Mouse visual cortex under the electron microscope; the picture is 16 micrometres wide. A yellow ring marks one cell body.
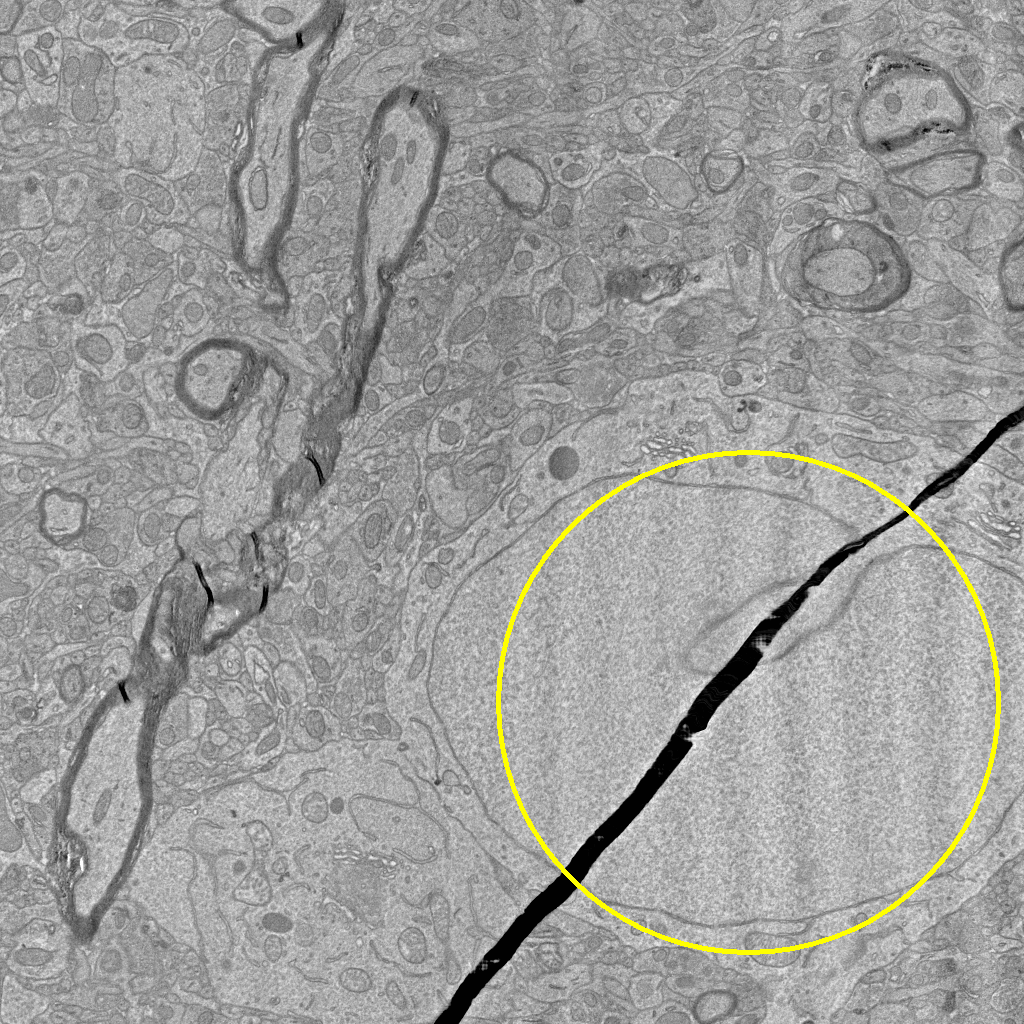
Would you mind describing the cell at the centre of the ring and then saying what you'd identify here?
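Near the centre of the ring, the nuclear envelope dips into a deep infolding. The chromatin looks pale and finely, evenly dispersed, and I find no thick dark band lining the inner side of the envelope. A black tear runs diagonally across the nucleus from lower left to upper right. My reading: an excitatory neuron.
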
